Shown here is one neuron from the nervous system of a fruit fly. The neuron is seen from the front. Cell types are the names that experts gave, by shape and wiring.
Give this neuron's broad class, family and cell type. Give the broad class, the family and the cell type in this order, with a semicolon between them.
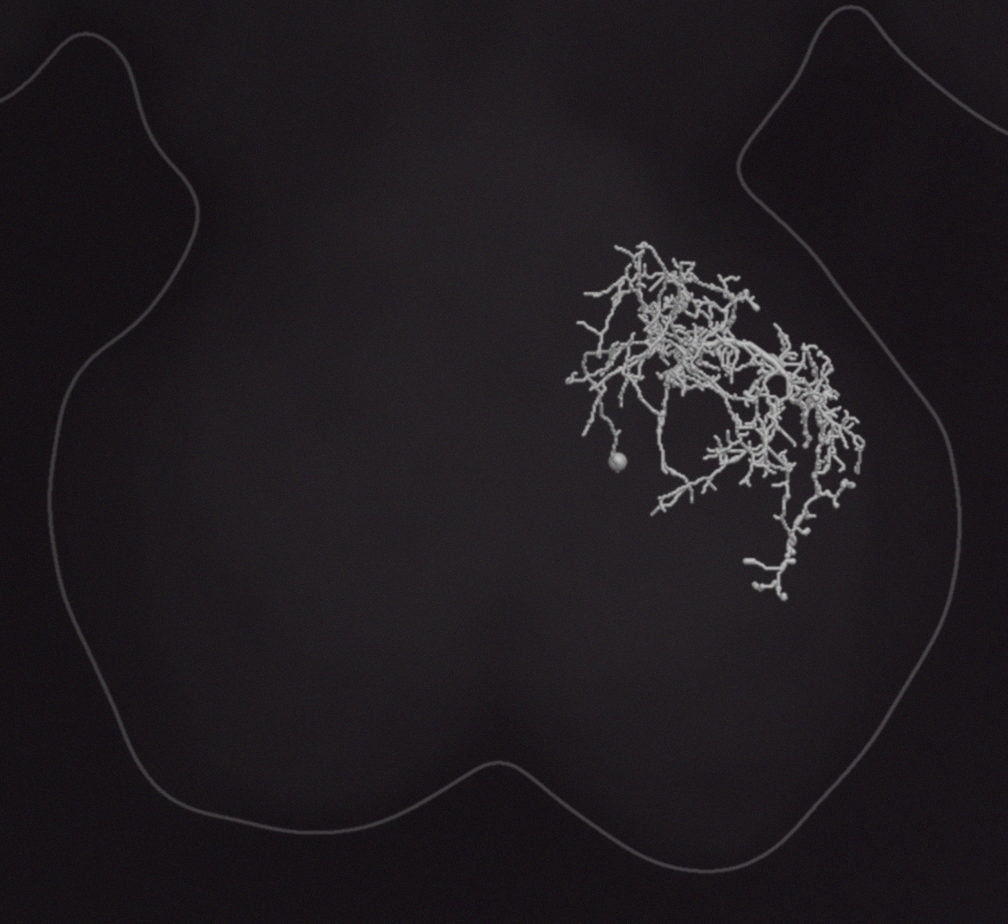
nerve-cord intrinsic neuron; hemilineage 03A; IN03A037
